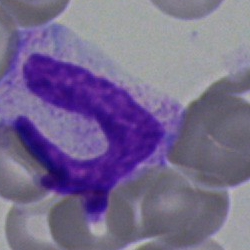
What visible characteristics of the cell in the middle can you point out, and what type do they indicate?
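First, the nucleus: a curved band bent into a U shape that opens to the left. Second, chromatin: dense, dark purple, coarse and clumped. Third, cytoplasm: pale lilac, filling the space inside and around the bend, with many fine, small purplish granules. The cell is a band neutrophil.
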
